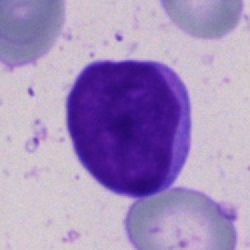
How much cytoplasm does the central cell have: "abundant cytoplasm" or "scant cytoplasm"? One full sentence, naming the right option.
This cell has scant cytoplasm, no more than a thin rim.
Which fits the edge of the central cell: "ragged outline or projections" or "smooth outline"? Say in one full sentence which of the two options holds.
A smooth edge runs around this cell.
